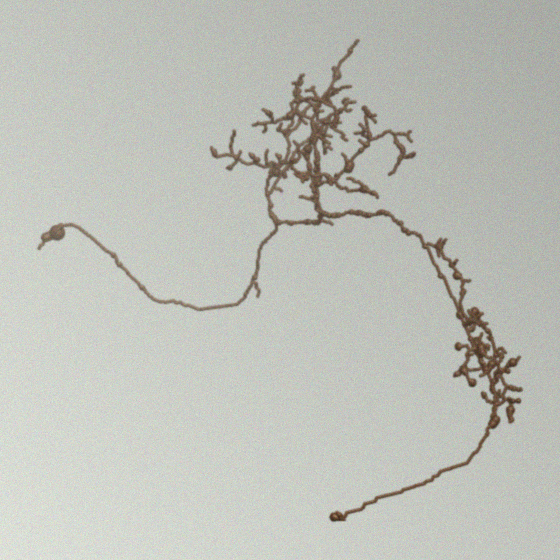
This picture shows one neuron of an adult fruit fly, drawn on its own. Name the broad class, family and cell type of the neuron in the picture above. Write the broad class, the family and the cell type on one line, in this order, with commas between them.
central-brain intrinsic neuron, hemilineage SLPal5, CB1359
